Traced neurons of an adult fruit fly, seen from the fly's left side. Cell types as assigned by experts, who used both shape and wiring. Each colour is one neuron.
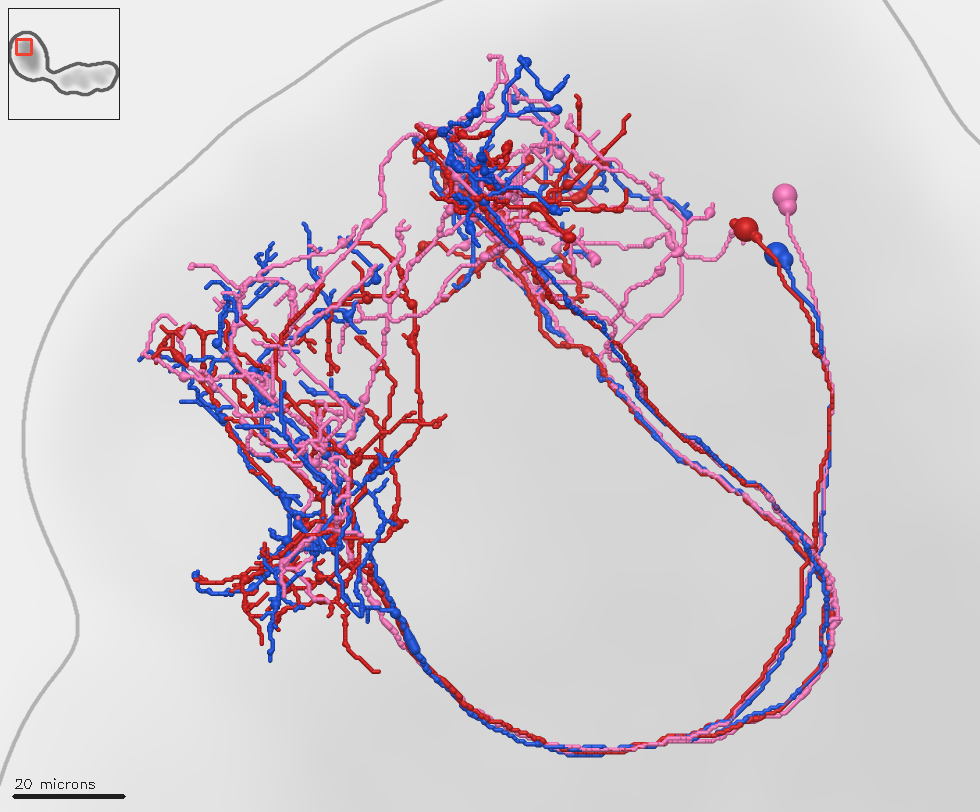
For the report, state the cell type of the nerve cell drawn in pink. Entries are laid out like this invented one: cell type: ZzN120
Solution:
cell type: CB1902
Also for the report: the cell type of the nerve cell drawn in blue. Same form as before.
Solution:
cell type: CB3874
